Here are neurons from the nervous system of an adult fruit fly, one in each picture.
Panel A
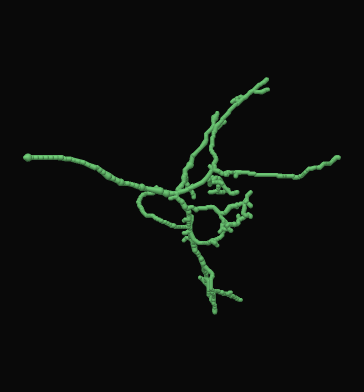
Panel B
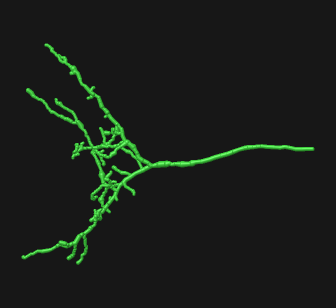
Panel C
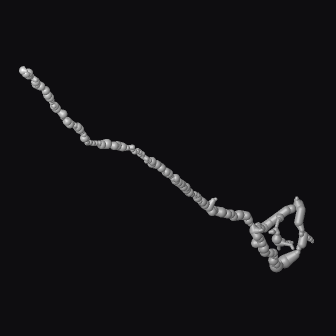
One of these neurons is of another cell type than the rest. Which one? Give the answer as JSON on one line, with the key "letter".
{"letter": "C"}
